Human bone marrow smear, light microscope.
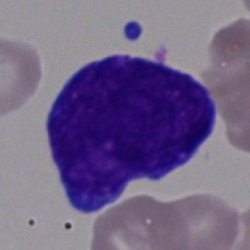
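Blast: the cell at the centre of this stained bone marrow smear, seen by light microscopy. Its outline is irregular, swelling into a rounded bulge at the lower left. Nearly the whole cell is taken up by the nucleus, and no distinct rim of paler cytoplasm surrounds it. Throughout, the cell stains a deep blue-purple.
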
